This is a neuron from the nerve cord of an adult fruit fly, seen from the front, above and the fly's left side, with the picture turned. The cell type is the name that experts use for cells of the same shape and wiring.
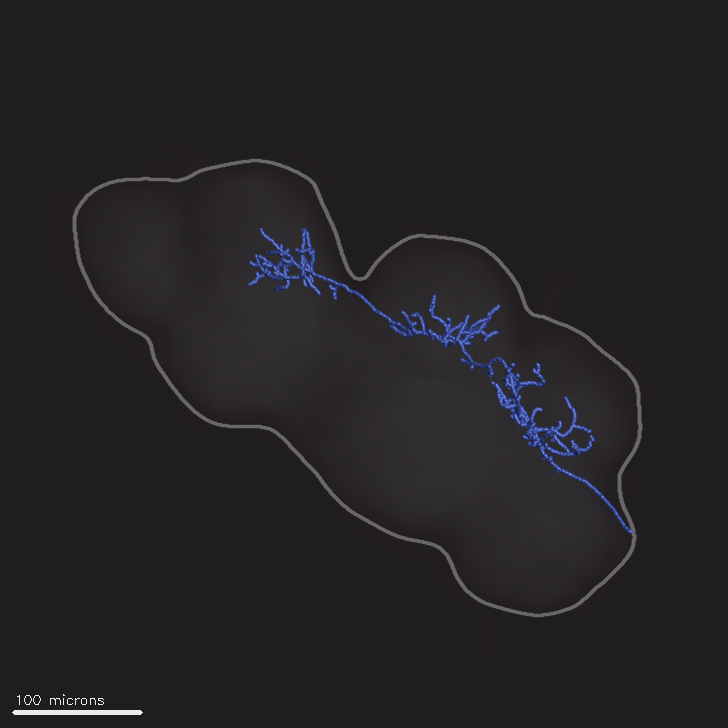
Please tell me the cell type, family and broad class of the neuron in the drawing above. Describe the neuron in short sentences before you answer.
The drawing shows no cell body. By the scale bar it is about 300 microns wide in this view. The cell type is DNg13. The family is DNg. This is a descending neuron.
